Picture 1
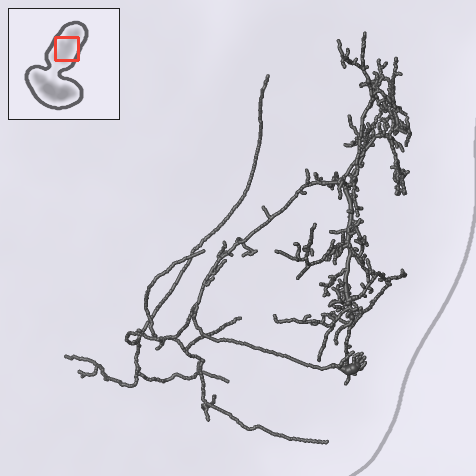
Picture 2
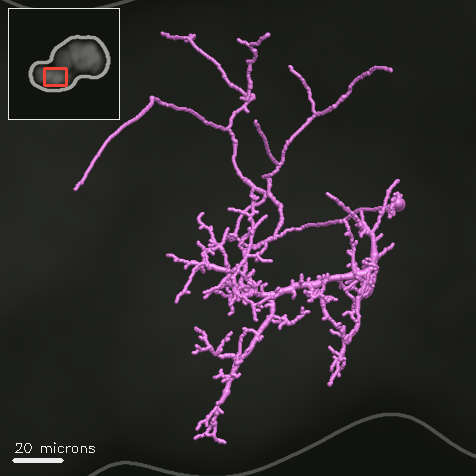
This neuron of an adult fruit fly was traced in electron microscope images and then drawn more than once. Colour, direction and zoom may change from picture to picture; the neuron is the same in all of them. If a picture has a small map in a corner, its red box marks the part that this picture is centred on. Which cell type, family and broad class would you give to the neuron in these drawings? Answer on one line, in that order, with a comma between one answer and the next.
GFC2, hemilineage 18B, nerve-cord intrinsic neuron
